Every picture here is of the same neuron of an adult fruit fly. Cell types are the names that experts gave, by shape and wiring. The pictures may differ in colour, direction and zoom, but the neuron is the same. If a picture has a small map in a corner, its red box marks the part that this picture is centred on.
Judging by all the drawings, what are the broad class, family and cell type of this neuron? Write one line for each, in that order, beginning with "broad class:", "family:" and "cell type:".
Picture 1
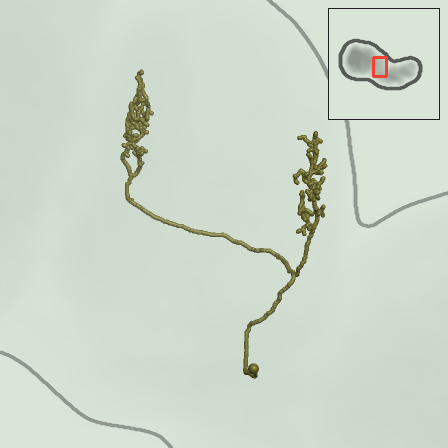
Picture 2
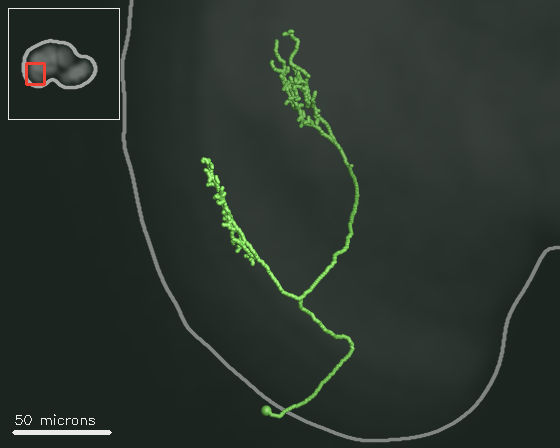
broad class: optic-lobe intrinsic neuron
family: Tm
cell type: Tm30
